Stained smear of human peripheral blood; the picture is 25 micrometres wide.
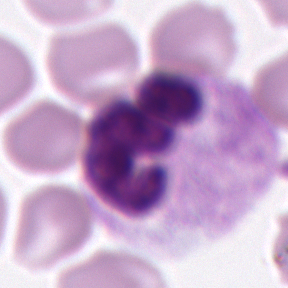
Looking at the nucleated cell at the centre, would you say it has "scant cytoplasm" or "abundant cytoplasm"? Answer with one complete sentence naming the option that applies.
The cytoplasm of this cell is abundant.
